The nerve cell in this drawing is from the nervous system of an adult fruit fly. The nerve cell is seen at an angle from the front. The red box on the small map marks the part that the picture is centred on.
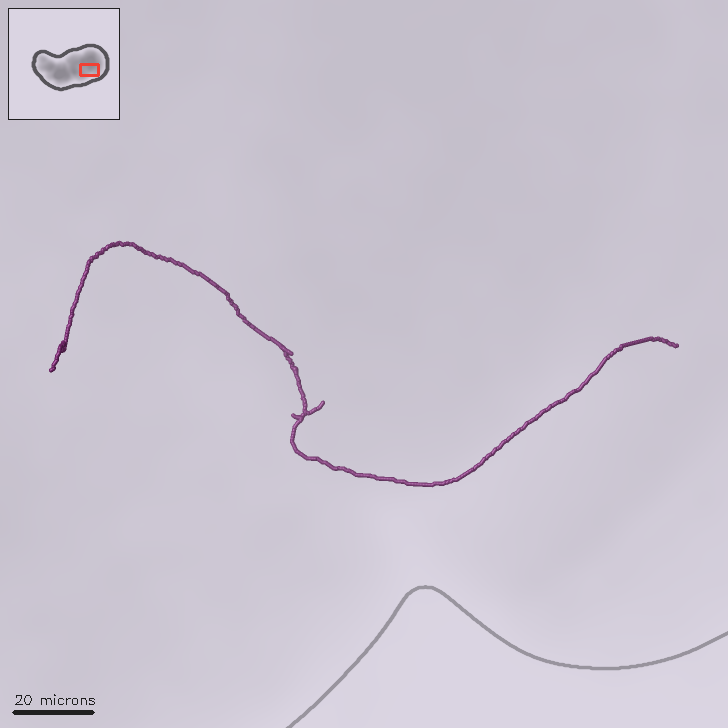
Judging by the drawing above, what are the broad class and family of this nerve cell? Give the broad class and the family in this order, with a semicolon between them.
sensory neuron entering the brain; class olfactory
